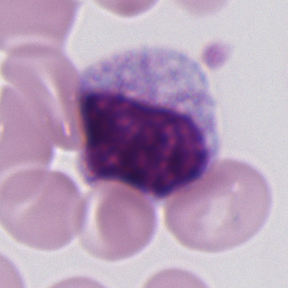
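Metamyelocyte: the nucleus is a single unlobed mass, sitting toward the lower left, with most of the cytoplasm above and to the right. The cytoplasm looks pale greyish-blue, with fine lilac granules scattered through it.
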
